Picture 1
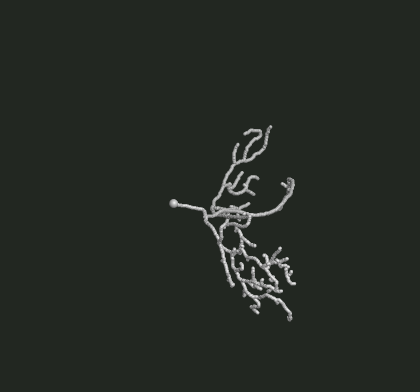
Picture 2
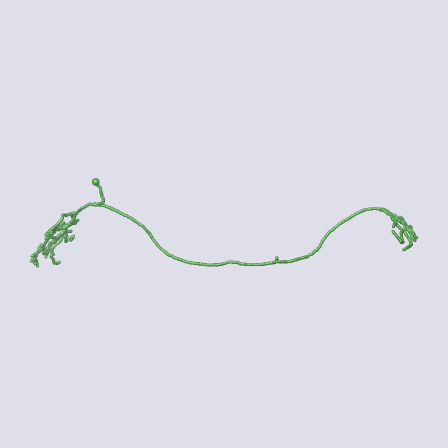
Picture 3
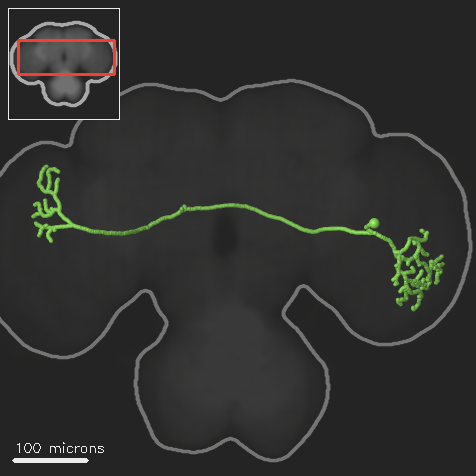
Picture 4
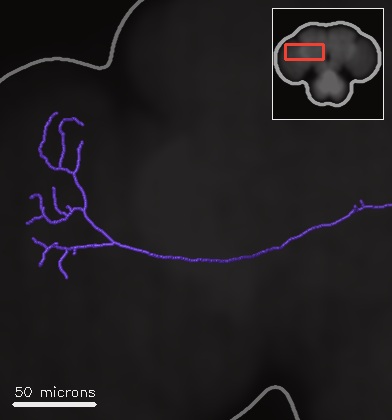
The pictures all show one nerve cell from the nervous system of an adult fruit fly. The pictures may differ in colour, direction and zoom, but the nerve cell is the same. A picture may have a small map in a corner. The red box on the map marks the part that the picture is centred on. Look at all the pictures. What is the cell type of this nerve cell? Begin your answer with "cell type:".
cell type: MeVPMe9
